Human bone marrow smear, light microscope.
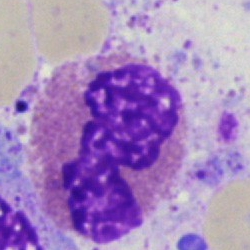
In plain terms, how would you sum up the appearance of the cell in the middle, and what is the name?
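Sure, the outline's roughly oval. The nucleus is irregular and lobed, an upper and a lower mass joined together. Its chromatin is dark purple and coarsely clumped, with small pale gaps. Fine pink granules are spread evenly through the cytoplasm. So that one's an eosinophil.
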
